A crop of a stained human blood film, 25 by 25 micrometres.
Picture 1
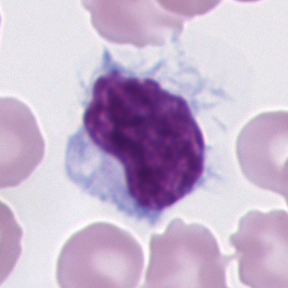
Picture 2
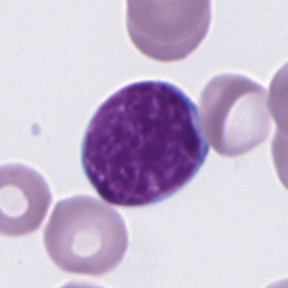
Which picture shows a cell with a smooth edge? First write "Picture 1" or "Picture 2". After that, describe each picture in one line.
Picture 2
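What picture 1 shows: Many fine, hair-like cytoplasmic threads extend from the cell edge, most plainly at the top and right.
What picture 2 shows: The cell has a smooth, rounded to slightly oval outline.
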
